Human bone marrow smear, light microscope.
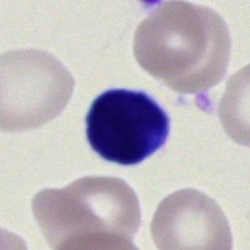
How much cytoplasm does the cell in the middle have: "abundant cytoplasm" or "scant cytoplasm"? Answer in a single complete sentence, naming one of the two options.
The cytoplasm of this cell is scant, a narrow rim.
